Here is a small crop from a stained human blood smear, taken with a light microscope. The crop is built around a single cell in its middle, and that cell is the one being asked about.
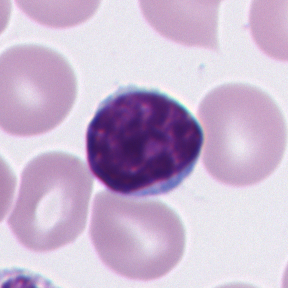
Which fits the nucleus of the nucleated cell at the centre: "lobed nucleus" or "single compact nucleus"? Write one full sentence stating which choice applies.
Round, oval or kidney-shaped, the nucleus of this cell is one compact undivided mass.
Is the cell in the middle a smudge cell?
no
